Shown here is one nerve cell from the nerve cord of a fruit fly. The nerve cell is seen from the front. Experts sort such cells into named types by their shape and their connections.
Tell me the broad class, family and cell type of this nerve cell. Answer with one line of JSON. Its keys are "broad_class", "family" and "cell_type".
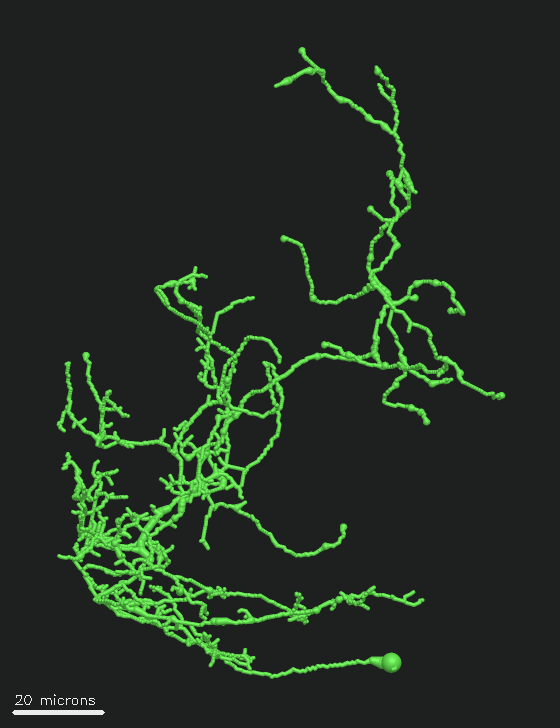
{"broad_class": "nerve-cord intrinsic neuron", "family": "hemilineage 04B", "cell_type": "IN04B055"}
